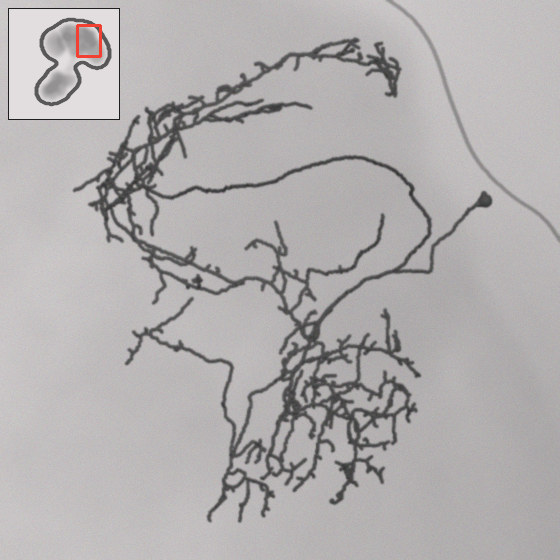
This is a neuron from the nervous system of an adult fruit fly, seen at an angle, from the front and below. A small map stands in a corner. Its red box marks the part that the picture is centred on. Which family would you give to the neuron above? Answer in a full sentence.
The family is LoVP.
